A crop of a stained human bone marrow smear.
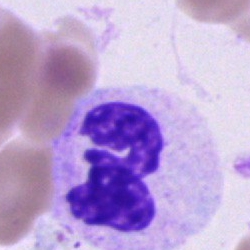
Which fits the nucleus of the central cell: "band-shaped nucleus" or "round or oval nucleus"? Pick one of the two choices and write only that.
Band-shaped nucleus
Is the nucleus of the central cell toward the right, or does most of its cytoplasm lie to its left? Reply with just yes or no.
No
